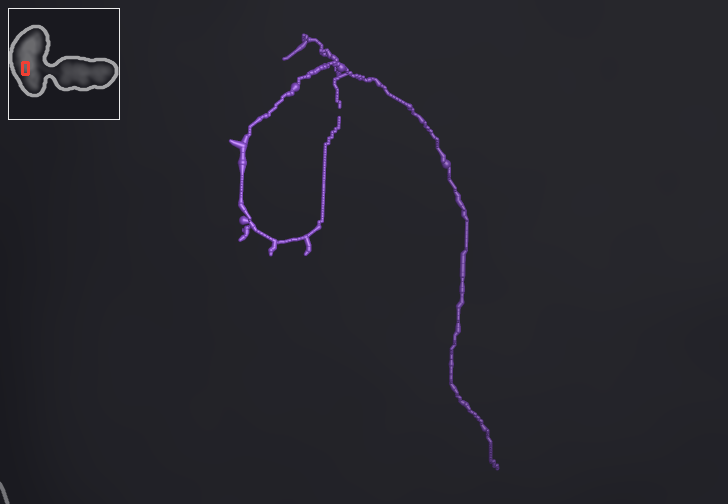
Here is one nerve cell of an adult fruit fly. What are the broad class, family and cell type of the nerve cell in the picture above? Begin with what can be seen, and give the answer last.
It is in the brain and does not reach the nerve cord. No cell body is drawn. It has a dozen or fewer branch ends. This is a sensory neuron entering the brain. The name of its family is class gustatory. It is of cell type LB1e.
